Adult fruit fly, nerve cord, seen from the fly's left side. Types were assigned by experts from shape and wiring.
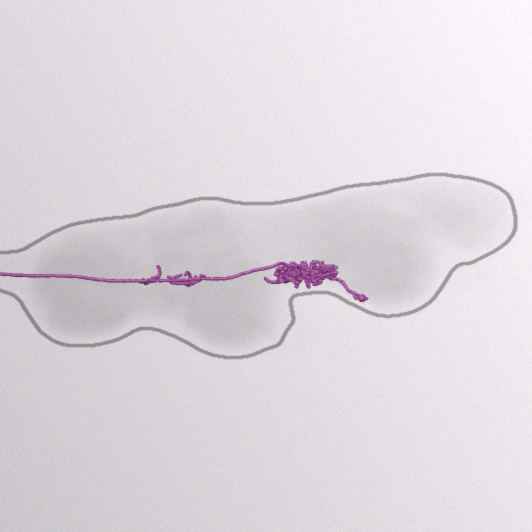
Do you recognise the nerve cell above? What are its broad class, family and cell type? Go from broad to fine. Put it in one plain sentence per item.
An ascending neuron of hemilineage 10B, type AN10B019.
